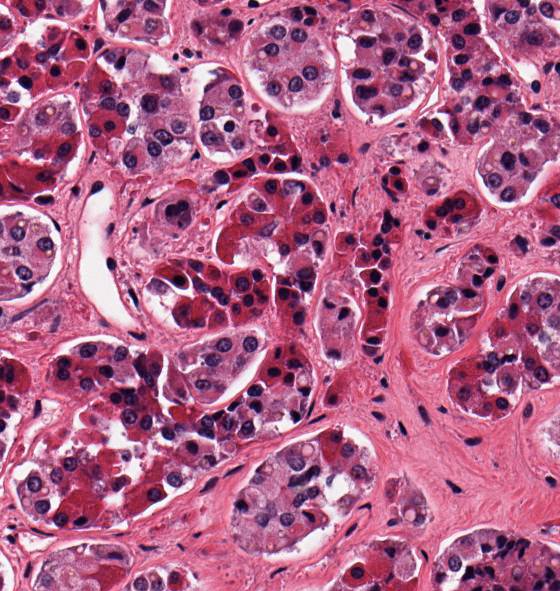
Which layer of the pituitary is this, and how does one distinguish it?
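Pars distalis. Deciding feature: within the same nests, cells with deep red cytoplasm lie beside cells with pale, lilac-grey cytoplasm.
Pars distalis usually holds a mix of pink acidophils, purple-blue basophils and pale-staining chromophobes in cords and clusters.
Cells form rounded nests filling the field, parted by bands of pink fibrous tissue, widest at lower right, where scattered spindle-shaped nuclei lie. No fat cells seen.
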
